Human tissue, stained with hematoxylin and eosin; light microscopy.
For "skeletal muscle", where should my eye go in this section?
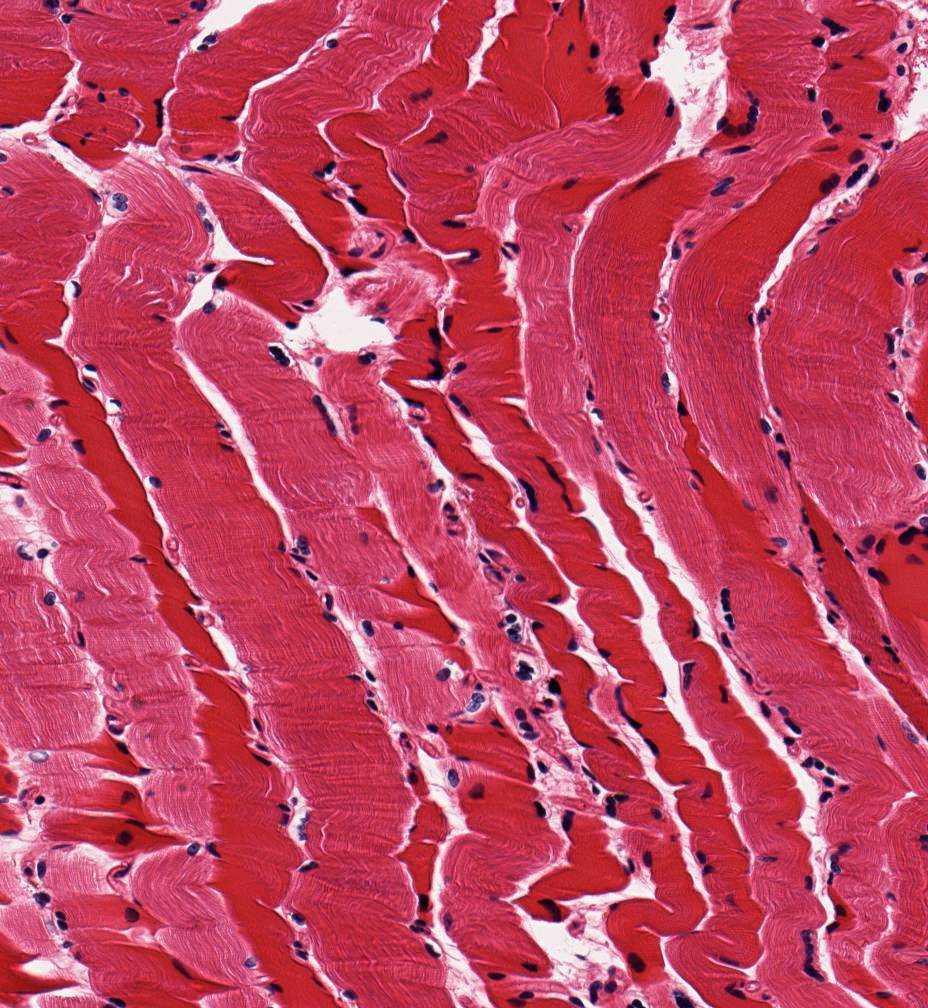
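Long, unbranched muscle fibres lie side by side across the whole field, cut longitudinally.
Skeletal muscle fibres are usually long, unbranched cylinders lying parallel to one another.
The fibres here match that arrangement, which agrees with skeletal muscle. Fine transverse cross-striations run across the paler pink stretches of the fibres.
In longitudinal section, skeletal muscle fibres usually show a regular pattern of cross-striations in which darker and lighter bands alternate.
The striations seen therefore also fit skeletal muscle. The dark, elongated nuclei lie at the edges of the fibres, not in their centres. Only thin strands of connective tissue separate the fibres, and the field contains no fat cells.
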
